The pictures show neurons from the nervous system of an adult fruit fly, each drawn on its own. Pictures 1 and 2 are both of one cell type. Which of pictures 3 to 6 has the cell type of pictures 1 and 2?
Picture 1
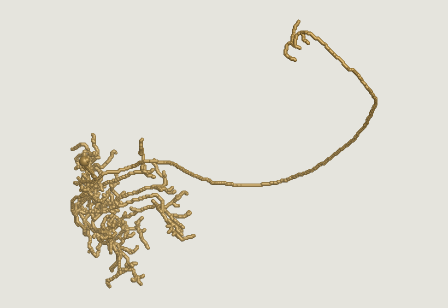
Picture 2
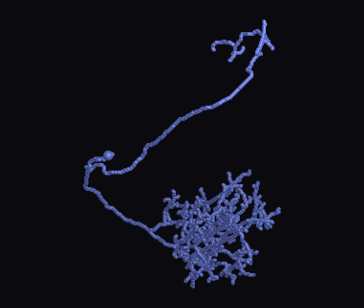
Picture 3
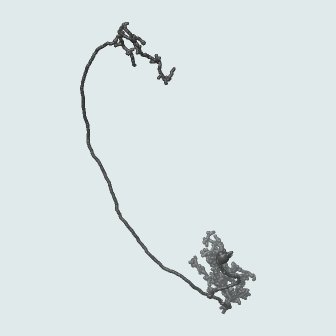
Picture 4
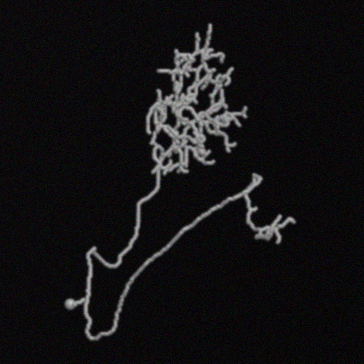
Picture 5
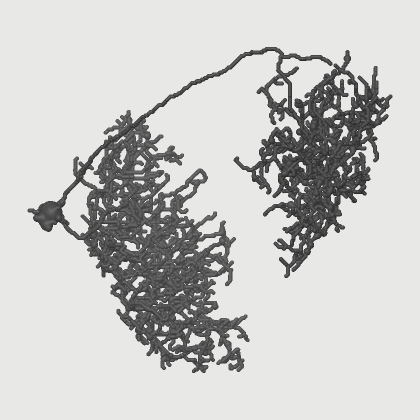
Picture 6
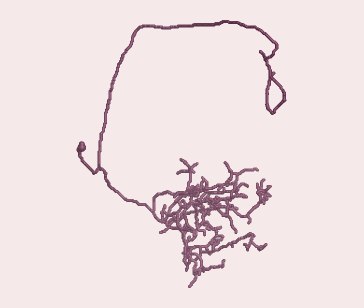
6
